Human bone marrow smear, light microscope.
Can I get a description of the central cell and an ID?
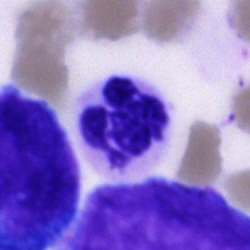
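Quick look: the outline's round and smooth. Chromatin is dark purple and densely clumped, and no nucleoli show in the nucleus. That's a segmented neutrophil.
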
